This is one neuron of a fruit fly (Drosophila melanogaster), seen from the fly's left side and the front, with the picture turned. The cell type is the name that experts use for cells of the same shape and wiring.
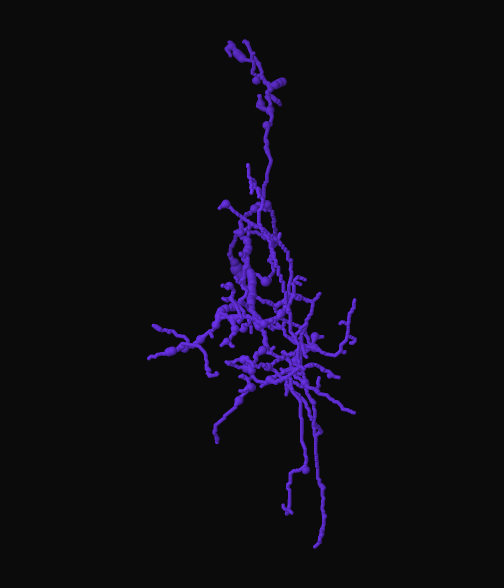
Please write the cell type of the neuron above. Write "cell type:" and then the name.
cell type: IN21A084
